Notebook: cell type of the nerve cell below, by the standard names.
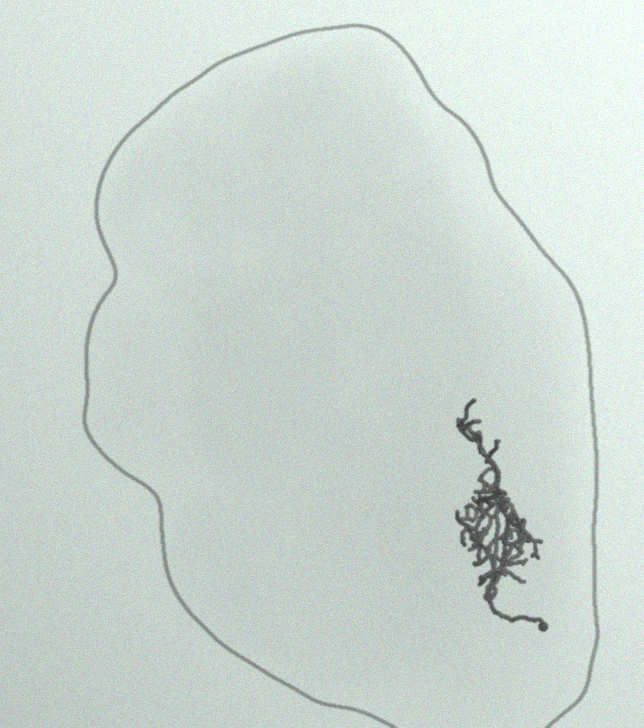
GNG399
